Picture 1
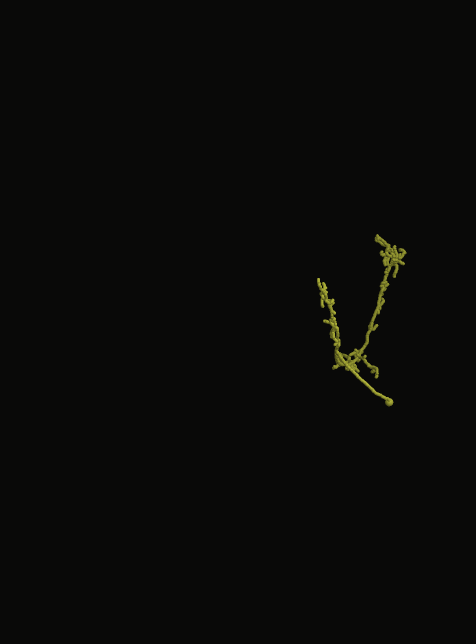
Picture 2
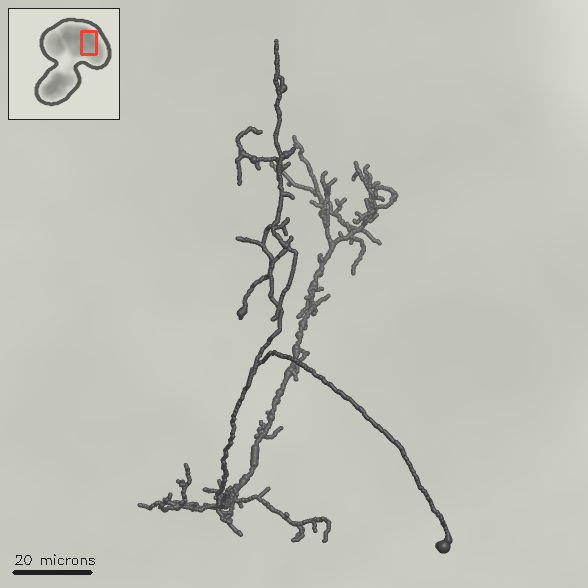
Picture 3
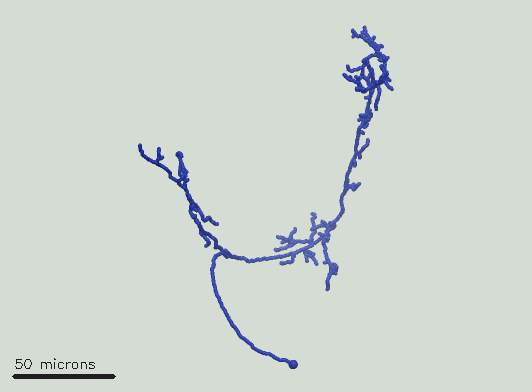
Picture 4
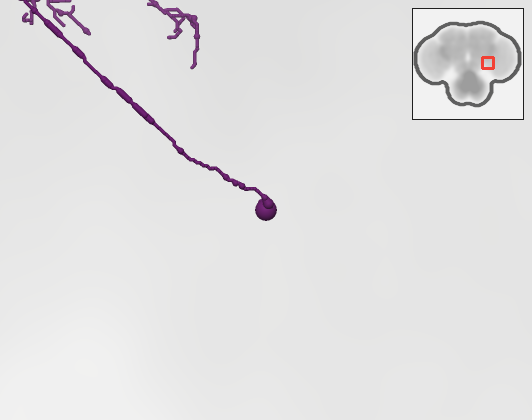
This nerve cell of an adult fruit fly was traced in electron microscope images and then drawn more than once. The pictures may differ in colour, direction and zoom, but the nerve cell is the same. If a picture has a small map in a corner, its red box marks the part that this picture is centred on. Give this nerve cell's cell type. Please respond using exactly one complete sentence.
The type assigned to this nerve cell is WEDPN7A.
